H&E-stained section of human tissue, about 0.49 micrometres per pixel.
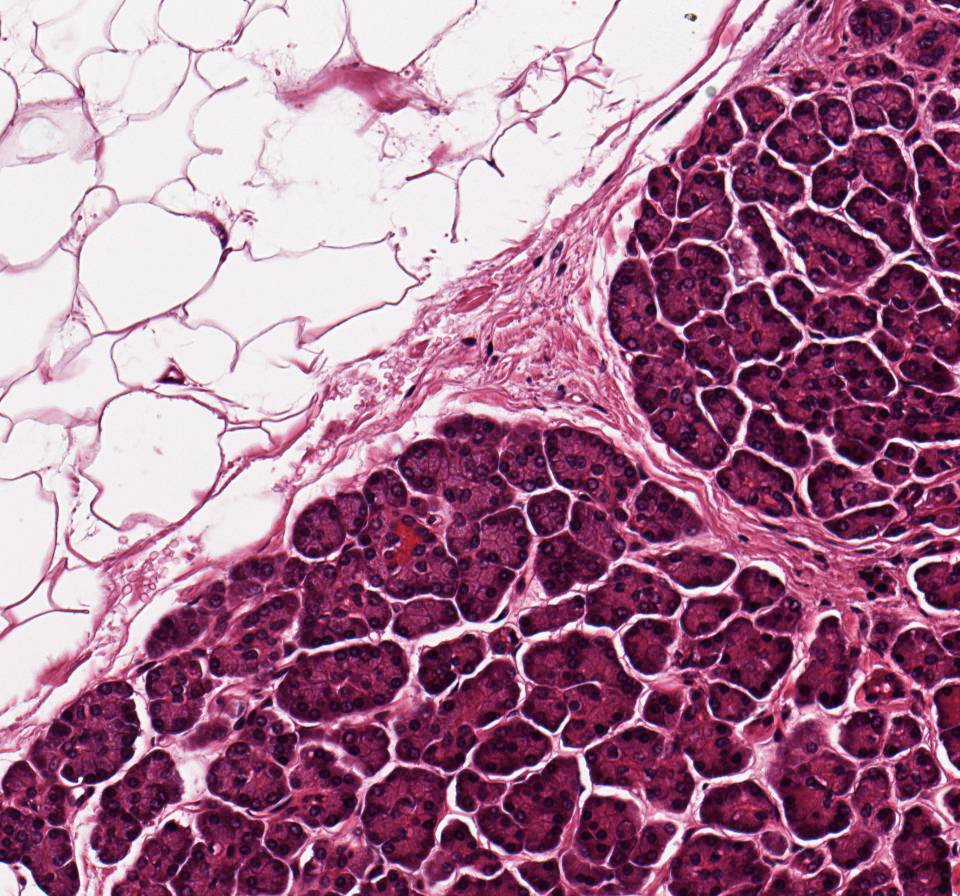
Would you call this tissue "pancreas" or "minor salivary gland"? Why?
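This tissue is pancreas.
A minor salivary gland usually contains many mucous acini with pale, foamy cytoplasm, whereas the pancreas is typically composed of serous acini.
Here the acinar cells have densely stained, deep purple cytoplasm rather than pale, foamy cytoplasm. The acini are small, rounded and closely packed, without wide lumens, and their round nuclei lie towards the outer, basal edge of each acinus. Fat fills the upper left of the field, with the glandular tissue in the lower right.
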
